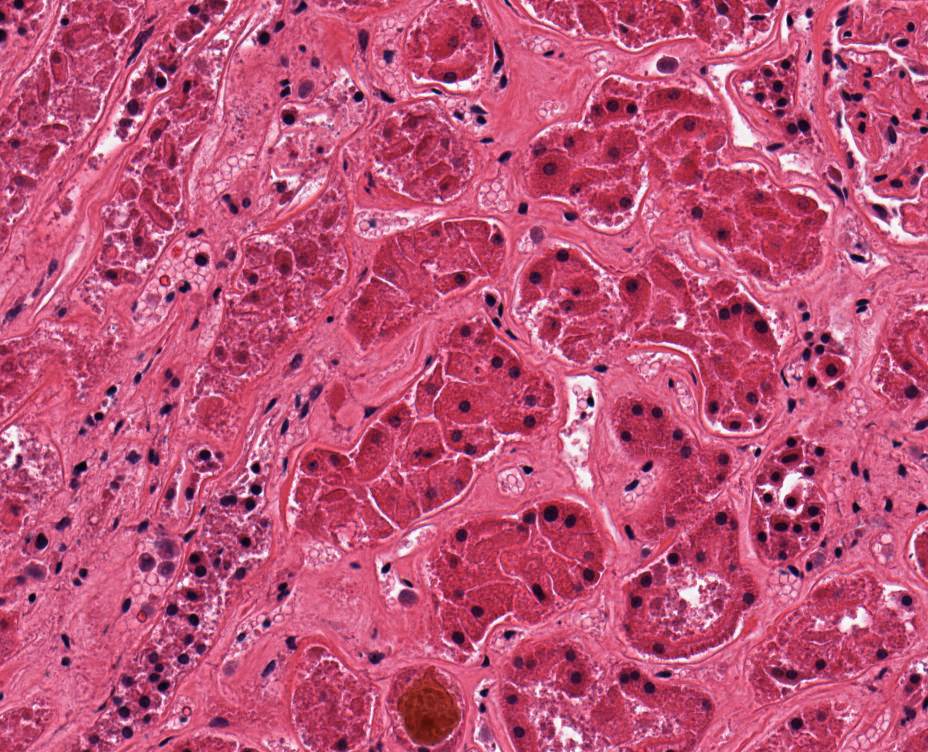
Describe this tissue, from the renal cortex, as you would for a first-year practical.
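Looking at the nests: most of their cells have abundant cytoplasm, granular and deeply eosinophilic, and small round dark nuclei, mostly one per cell. The septa are pink collagen holding slender spindle-shaped nuclei; on the left, broader bands cross diagonally. And I see no glandular lumina or tubules formed by the nest cells.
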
